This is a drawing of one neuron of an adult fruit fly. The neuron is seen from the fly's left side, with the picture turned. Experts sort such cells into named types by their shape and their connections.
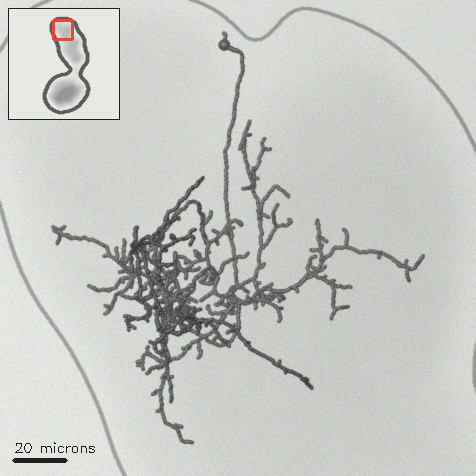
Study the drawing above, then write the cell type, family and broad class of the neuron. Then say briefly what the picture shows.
It is of cell type IN03A064. Its family is hemilineage 03A. It is a nerve-cord intrinsic neuron. Its cell body lies at the top of the picture. By the scale bar it is about 160 microns tall in this view. The picture shows dozens of branch ends.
